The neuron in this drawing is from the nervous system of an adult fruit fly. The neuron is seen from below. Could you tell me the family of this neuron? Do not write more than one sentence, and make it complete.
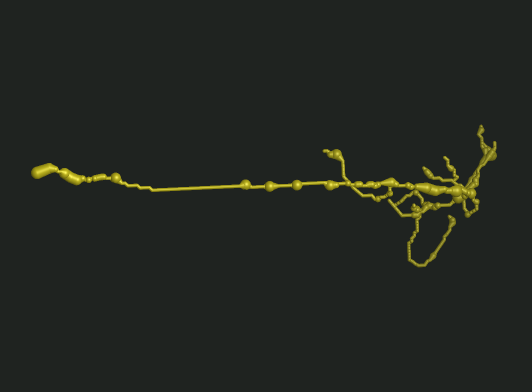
Of the families, class gustatory is the one for this neuron.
